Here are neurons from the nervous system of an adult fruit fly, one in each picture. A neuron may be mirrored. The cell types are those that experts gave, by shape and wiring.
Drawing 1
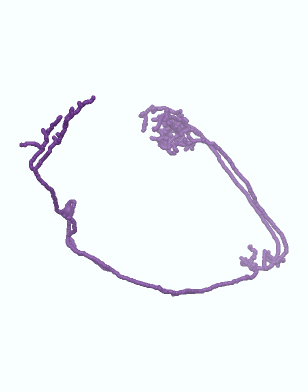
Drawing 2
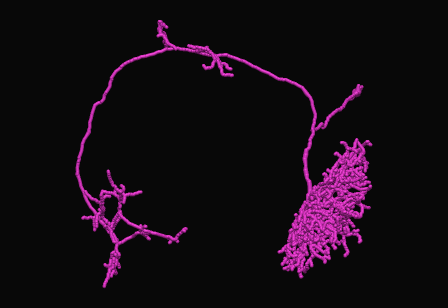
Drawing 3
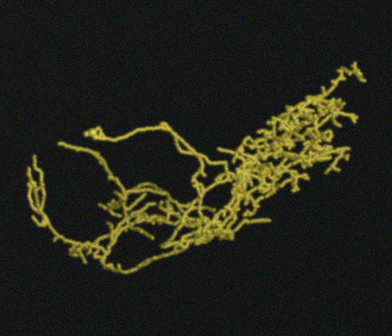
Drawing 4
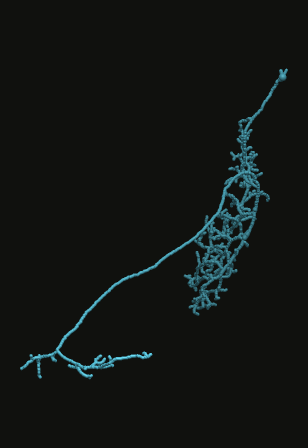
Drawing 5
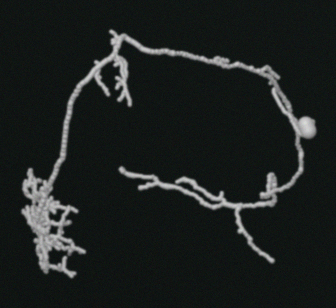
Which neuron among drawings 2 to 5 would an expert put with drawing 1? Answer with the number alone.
5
